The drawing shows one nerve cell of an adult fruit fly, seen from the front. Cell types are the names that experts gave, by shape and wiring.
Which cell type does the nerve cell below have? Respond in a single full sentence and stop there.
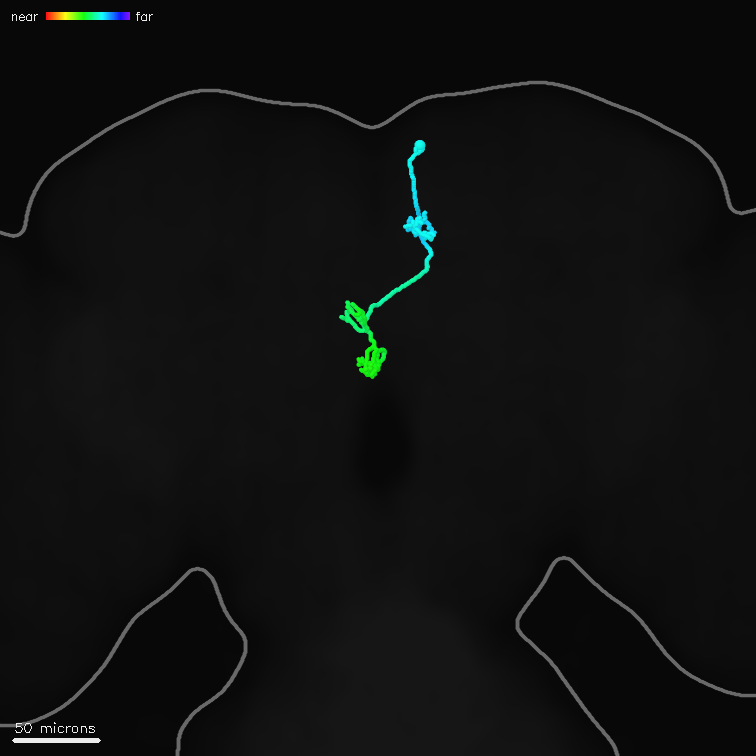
To the cell type PFNa belongs this nerve cell.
